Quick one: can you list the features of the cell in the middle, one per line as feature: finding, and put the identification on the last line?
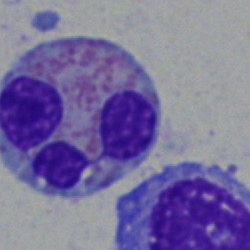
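Shape: round, with a smooth, unbroken border
Nuclear lobes: at the left, right and bottom of the cell
Cytoplasm: plentiful, pale grey-blue
Granules: most plentiful in the upper part, above the lobes
Identification: eosinophil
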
